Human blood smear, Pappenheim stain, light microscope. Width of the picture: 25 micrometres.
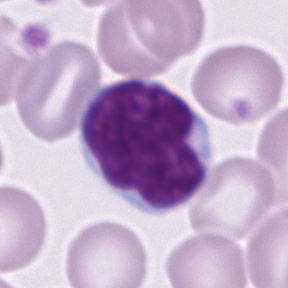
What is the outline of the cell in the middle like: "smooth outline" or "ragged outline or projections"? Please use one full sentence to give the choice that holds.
The edge of the cell is smooth and even.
